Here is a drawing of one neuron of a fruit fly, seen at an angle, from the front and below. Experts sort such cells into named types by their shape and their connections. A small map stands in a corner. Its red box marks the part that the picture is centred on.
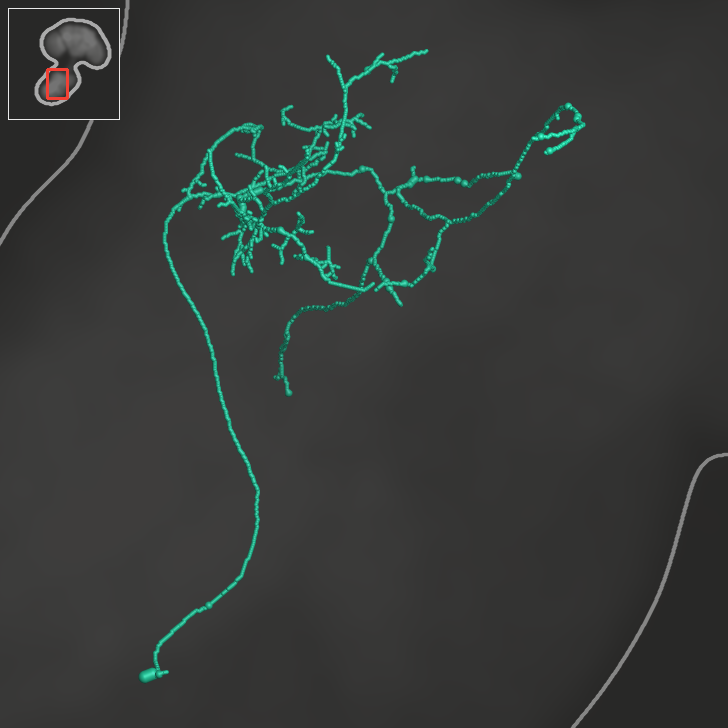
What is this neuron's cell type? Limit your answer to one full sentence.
This neuron is recognized as the cell type IN06A088.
